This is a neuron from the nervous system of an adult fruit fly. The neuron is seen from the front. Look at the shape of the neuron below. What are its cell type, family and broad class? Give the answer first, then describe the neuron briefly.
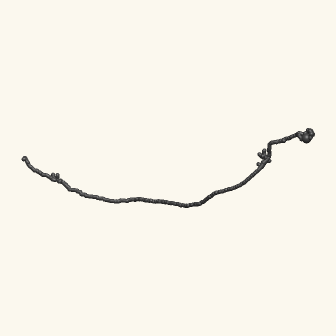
The cell type is T1. The family is T. It is an optic-lobe intrinsic neuron. Its cell body lies on the right of the picture. As drawn here it is more than twice as wide as it is tall.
